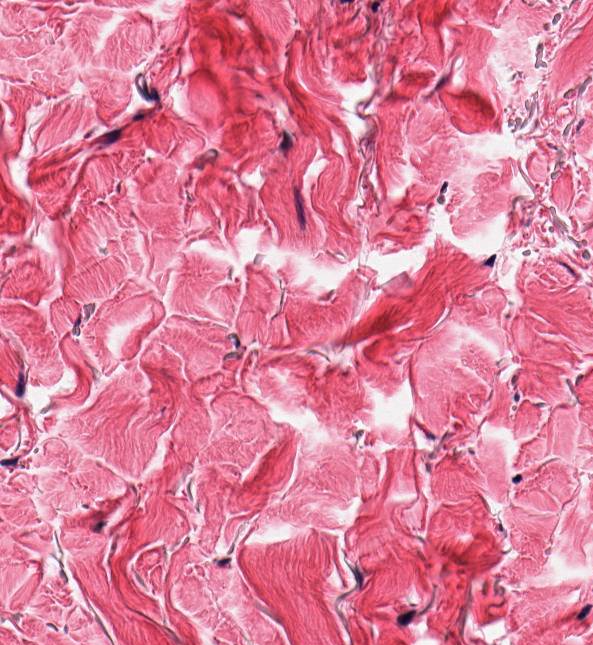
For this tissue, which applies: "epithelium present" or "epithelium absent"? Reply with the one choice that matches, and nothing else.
Epithelium absent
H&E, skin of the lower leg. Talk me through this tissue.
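Taken point by point, thick pink collagen bundles fill the whole field, running in many different directions. Their staining varies, some bundles being a deeper red than the paler pink ones around them. The nuclei are small, dark and spindle-shaped, lying between the bundles. Their spread is sparse, scattered across the field.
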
